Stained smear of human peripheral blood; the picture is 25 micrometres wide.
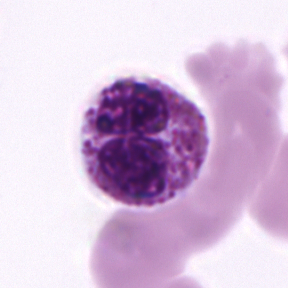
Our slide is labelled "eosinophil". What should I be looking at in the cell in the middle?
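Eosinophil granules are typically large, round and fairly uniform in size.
In this eosinophil the cytoplasm is packed with coarse, round granules, which goes with that. The granules are reddish-purple. The nucleus lies toward the left, leaving a wider band of cytoplasm on the right, and its chromatin is dark purple and coarsely clumped. The cell is about 12 micrometres across.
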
